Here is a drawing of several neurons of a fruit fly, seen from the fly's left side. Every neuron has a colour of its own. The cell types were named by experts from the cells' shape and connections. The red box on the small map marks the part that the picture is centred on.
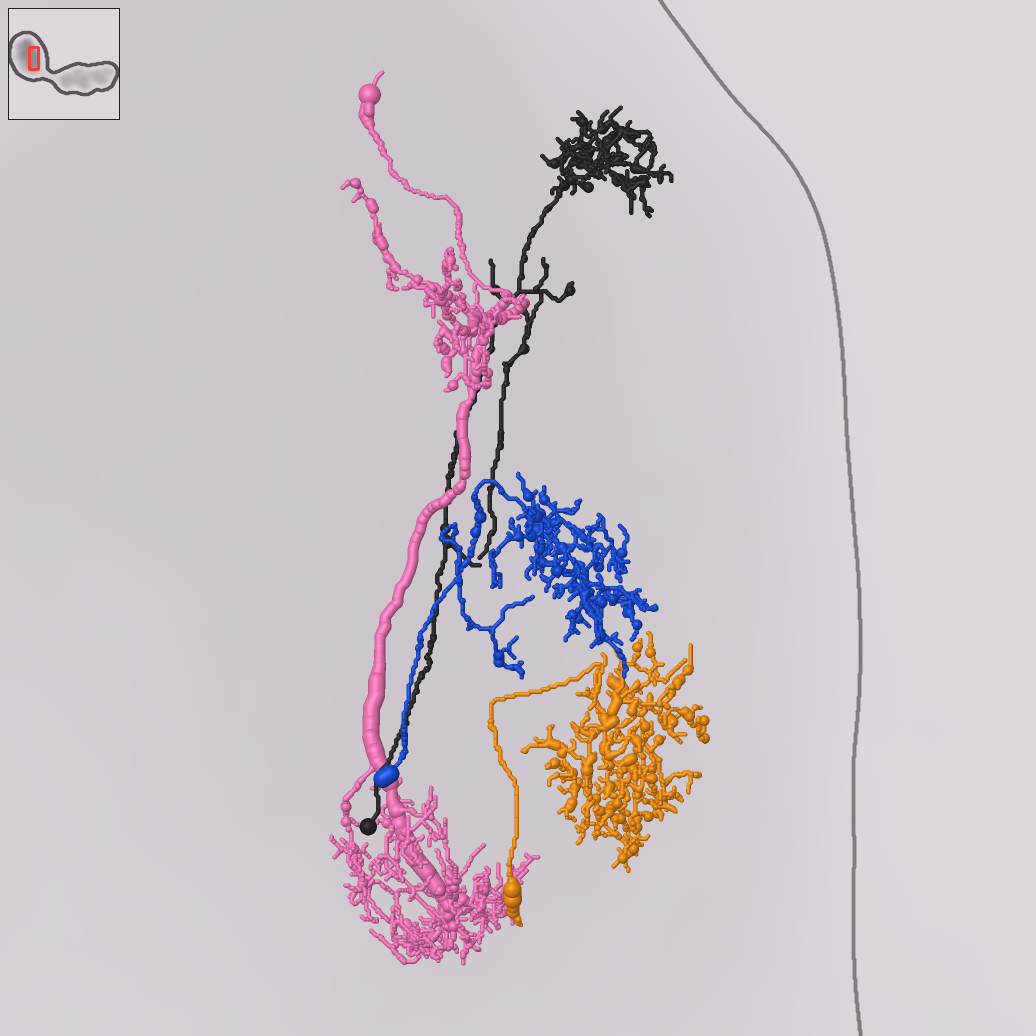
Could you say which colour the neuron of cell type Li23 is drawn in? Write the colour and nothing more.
blue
